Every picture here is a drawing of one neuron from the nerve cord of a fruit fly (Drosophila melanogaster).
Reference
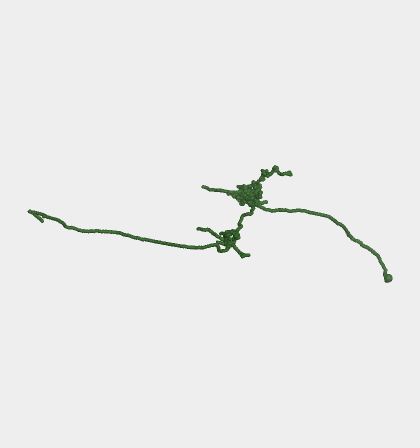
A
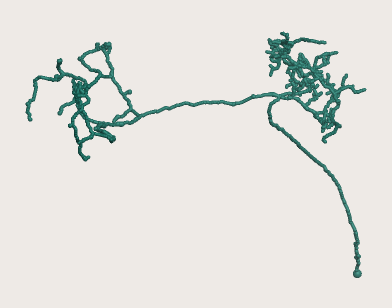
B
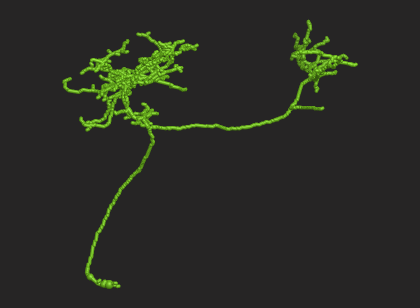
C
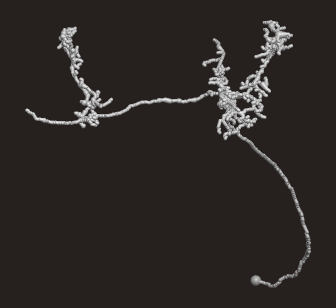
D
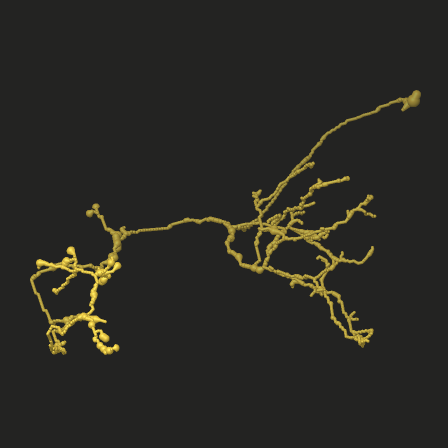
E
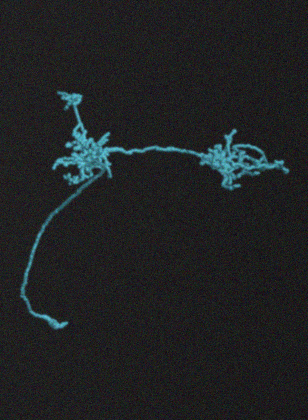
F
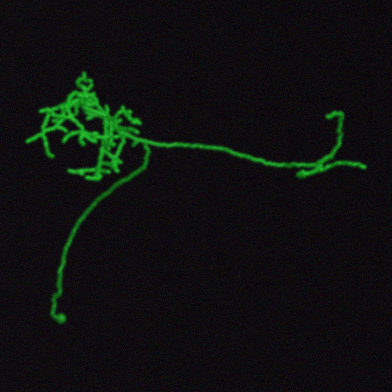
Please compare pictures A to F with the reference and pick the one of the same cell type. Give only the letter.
E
